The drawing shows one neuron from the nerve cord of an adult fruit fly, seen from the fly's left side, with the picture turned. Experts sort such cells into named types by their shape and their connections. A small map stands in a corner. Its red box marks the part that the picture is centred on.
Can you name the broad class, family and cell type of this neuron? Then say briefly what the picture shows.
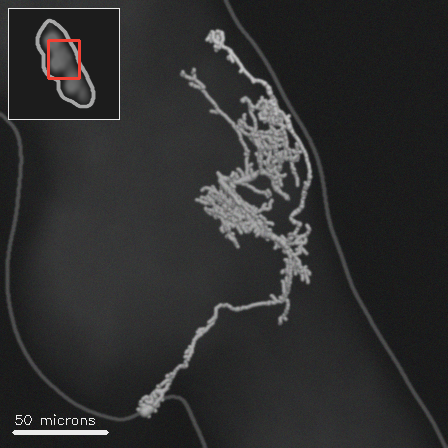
This is a nerve-cord intrinsic neuron. Its family is hemilineage 03B. The cell type is IN03B012. From top to bottom in the picture it spans about 200 microns. The picture shows dozens of branch ends.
